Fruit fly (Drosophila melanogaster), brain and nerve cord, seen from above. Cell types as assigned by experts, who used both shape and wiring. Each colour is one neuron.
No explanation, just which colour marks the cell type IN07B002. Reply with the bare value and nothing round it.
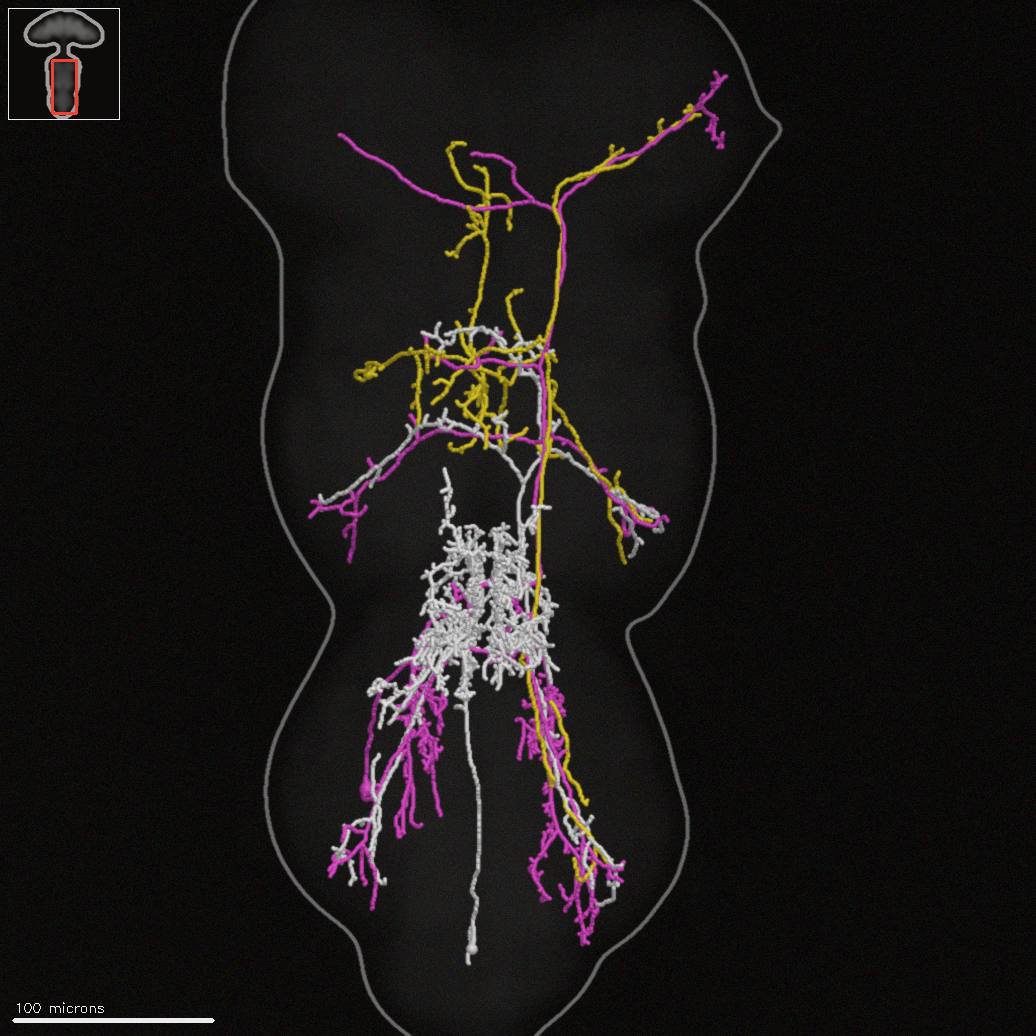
magenta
